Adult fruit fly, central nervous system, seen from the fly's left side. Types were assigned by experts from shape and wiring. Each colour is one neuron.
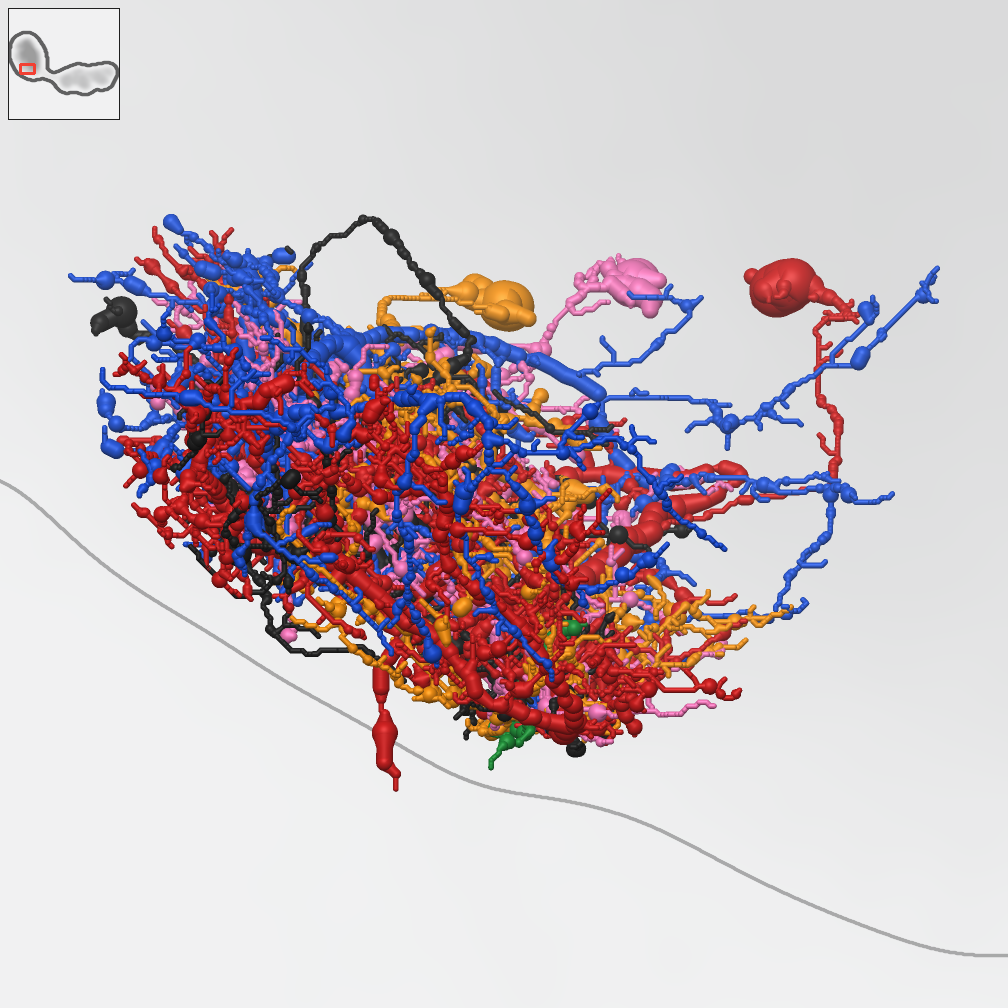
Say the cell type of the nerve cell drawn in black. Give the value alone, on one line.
GNG403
